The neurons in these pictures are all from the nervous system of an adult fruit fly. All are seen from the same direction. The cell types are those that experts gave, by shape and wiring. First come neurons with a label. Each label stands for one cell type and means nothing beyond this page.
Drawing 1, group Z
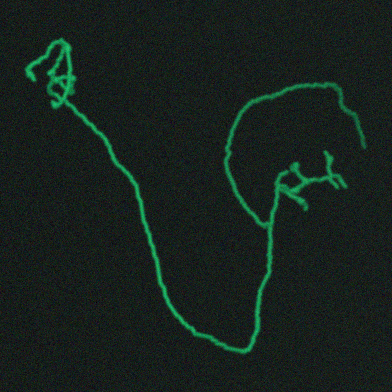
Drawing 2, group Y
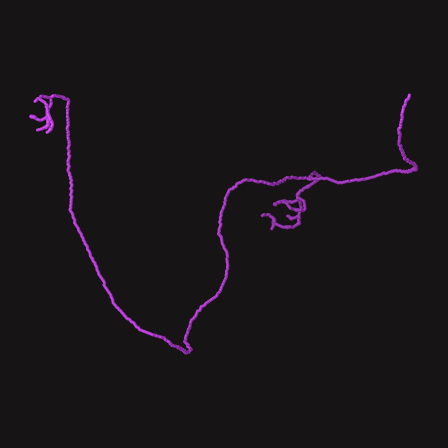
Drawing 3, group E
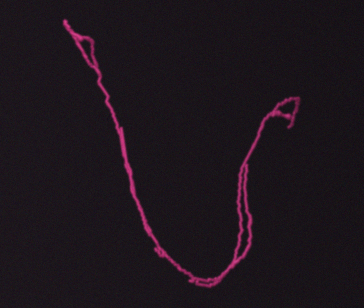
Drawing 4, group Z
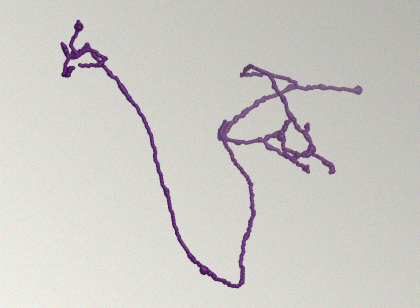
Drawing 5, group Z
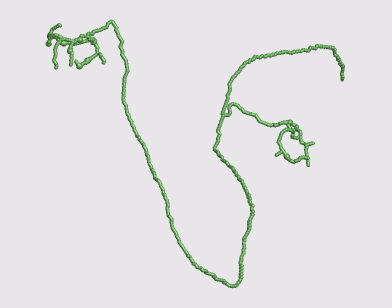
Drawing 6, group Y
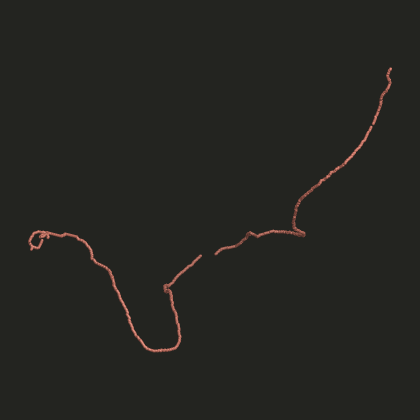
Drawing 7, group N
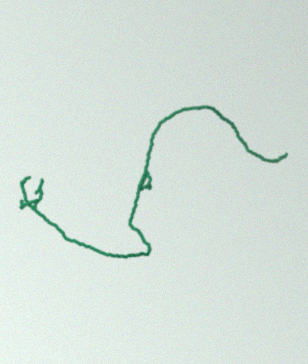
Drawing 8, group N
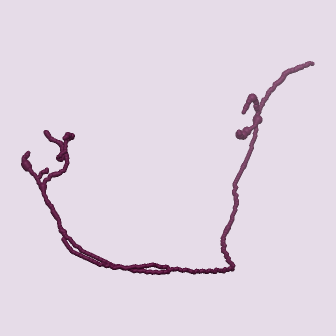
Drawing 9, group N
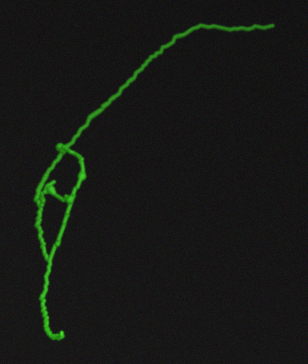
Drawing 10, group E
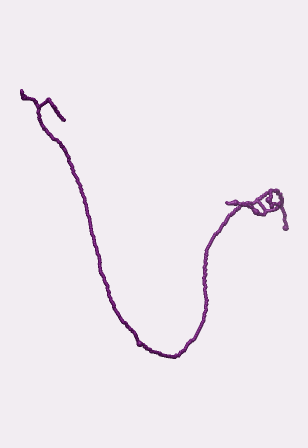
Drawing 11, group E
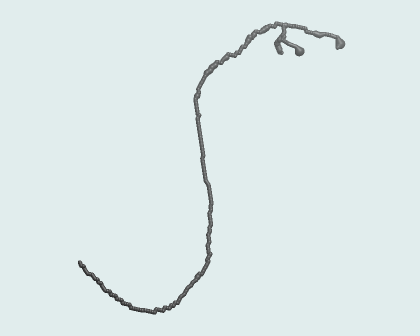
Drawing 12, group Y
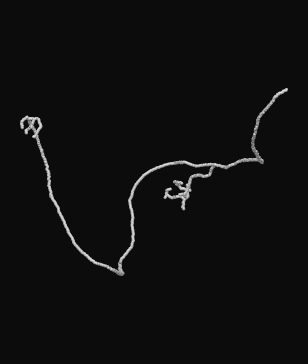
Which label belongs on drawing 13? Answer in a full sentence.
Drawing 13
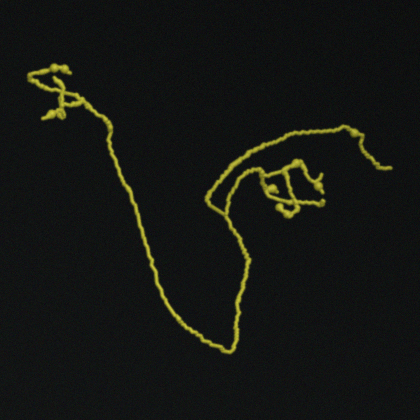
It belongs to group Z.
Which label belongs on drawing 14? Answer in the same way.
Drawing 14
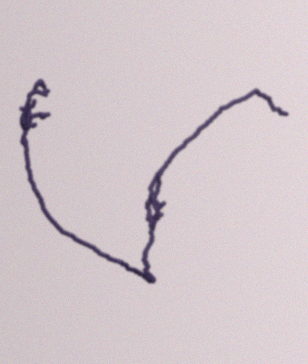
It belongs to group N.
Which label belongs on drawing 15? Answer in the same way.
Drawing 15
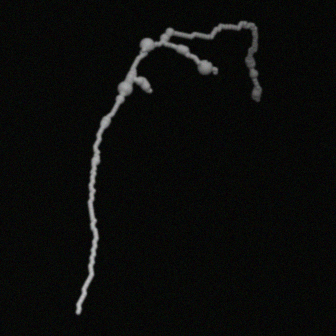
It belongs to group E.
